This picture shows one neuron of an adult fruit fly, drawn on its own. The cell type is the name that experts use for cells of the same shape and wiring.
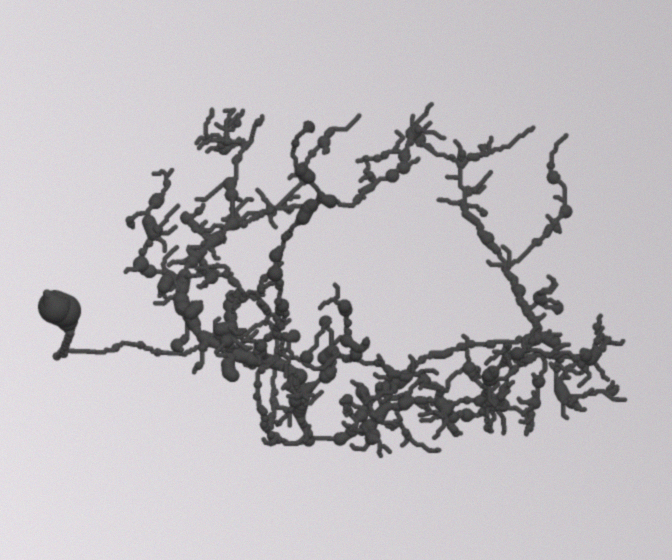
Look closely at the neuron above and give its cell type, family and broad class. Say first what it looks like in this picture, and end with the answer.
More than a hundred branch ends can be seen. As drawn here it is wider than it is tall. Its cell type is IN01B020. The family is hemilineage 01B. Its broad class is nerve-cord intrinsic neuron.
